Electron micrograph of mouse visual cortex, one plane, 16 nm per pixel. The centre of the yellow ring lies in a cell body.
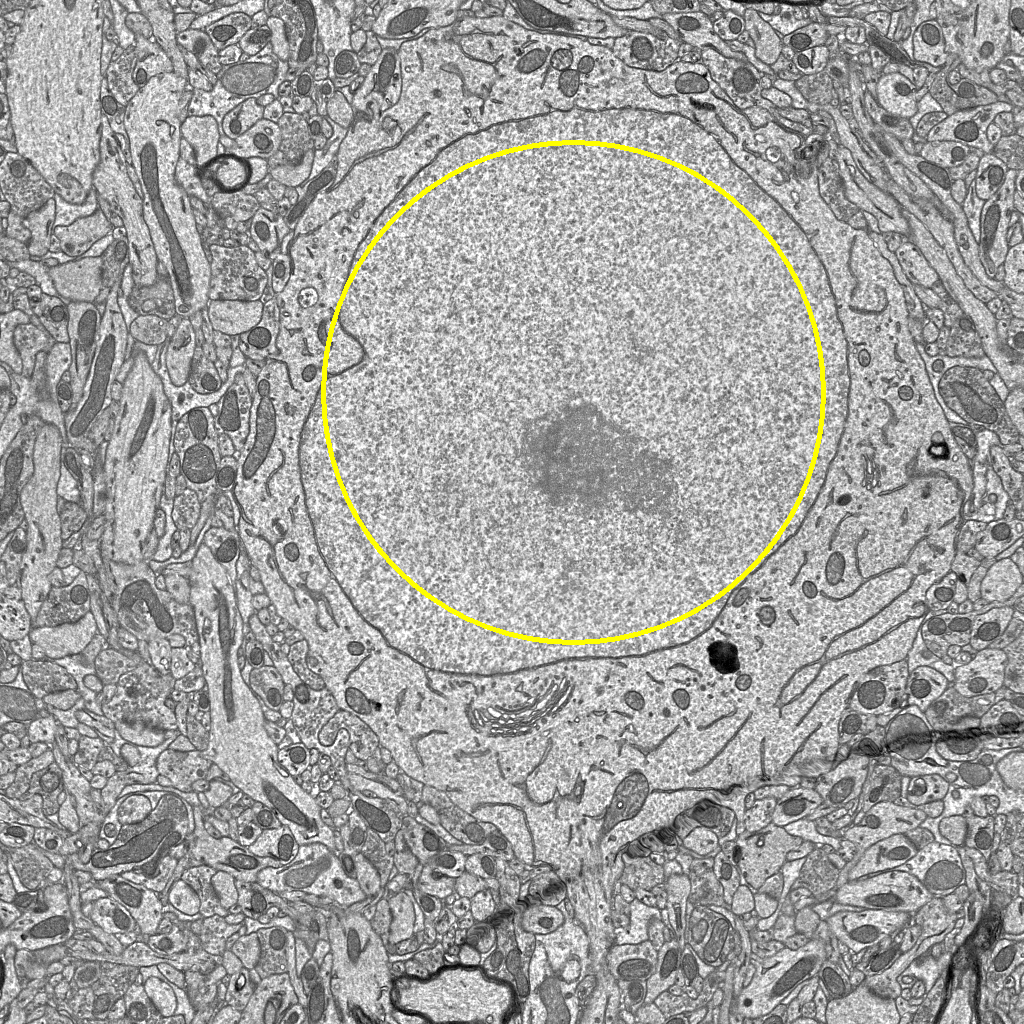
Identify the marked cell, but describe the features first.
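First, the nucleus is large and round, its whole outline showing in this plane. Next, its chromatin is pale and finely dispersed, with no dark clumps lining the envelope. Then, one darker, irregular nucleolus sits near its centre. Finally, a broad trunk of cytoplasm leaves the body downward. It is an excitatory neuron.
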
